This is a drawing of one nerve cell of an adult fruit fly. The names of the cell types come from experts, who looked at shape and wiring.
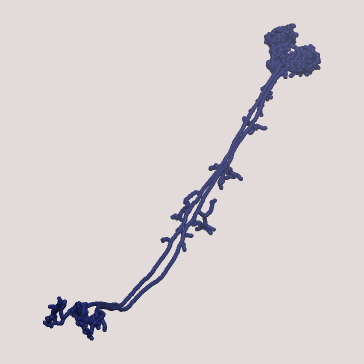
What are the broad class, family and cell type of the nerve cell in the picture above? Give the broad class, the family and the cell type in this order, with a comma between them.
ascending neuron, hemilineage 00A, AN00A006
